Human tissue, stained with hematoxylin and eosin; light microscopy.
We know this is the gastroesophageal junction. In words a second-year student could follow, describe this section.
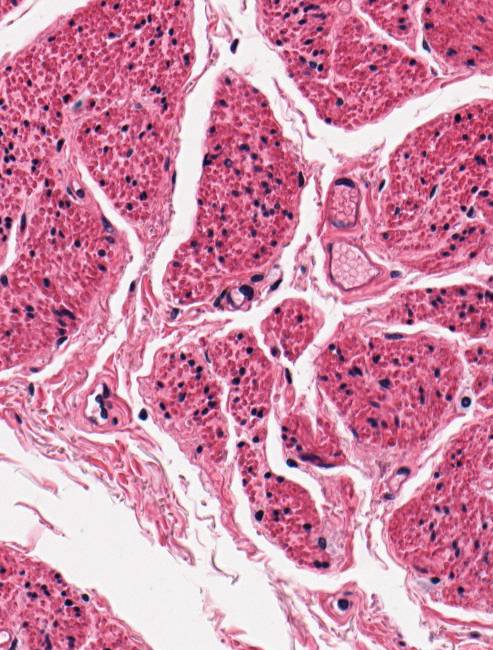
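Cross-cut muscle cells in bundles: small, closely packed pink profiles. Cytoplasm strongly pink. Nuclei small, round, dark-staining, scattered singly throughout each bundle. Just right of centre, in the septa: two small round profiles, thin sheath, pale finely honeycombed interior.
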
